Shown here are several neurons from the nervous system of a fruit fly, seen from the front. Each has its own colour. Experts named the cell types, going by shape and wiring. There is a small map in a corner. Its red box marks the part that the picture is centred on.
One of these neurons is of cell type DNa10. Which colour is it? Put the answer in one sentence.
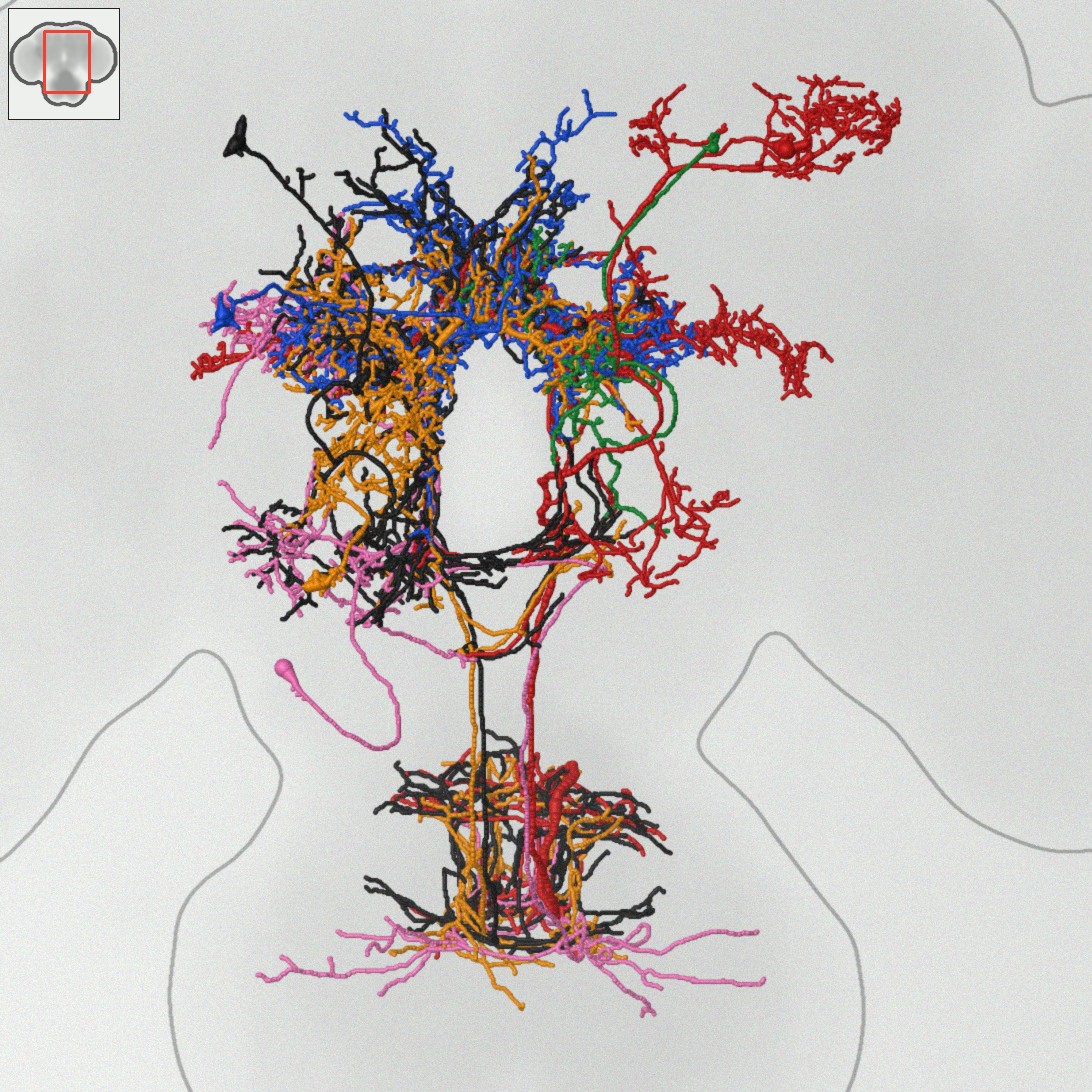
The colour is red.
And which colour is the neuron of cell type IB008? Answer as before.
The colour is blue.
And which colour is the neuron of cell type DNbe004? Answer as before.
The colour is orange.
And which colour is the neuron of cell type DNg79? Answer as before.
The colour is pink.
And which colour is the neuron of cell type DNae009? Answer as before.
The colour is black.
